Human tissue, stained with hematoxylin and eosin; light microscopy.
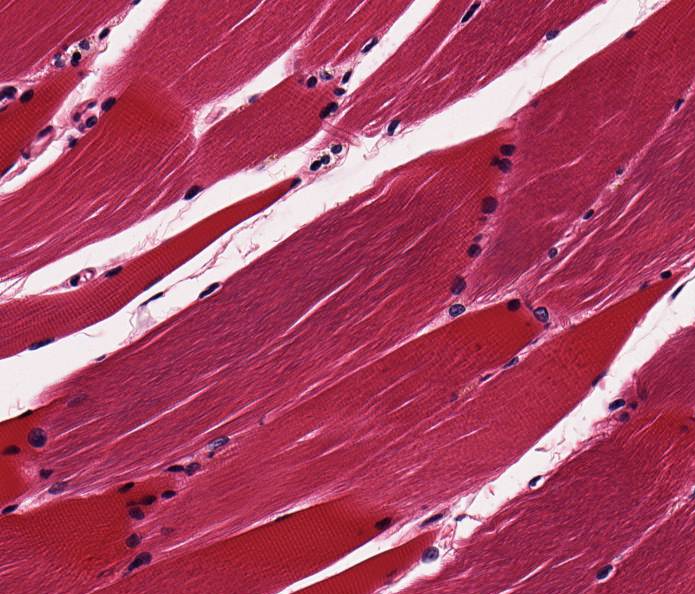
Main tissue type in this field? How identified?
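This field shows skeletal muscle. To begin, fine transverse cross-striations can be seen within several fibres. Next, the muscle nuclei lie at the fibre edges rather than in their centres.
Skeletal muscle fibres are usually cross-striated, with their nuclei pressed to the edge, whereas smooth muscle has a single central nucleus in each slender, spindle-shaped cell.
The nuclei are small, dark-staining and oval to elongated. Finally, the thin connective tissue between fibres holds scattered small nuclei and no fat cells.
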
